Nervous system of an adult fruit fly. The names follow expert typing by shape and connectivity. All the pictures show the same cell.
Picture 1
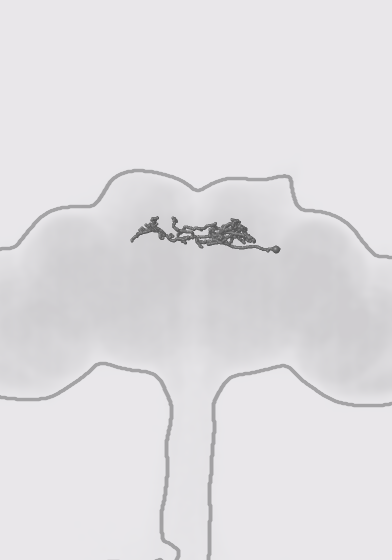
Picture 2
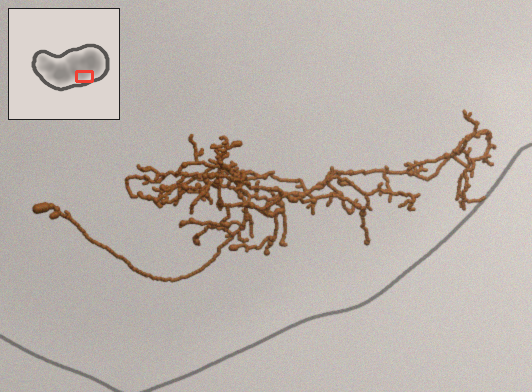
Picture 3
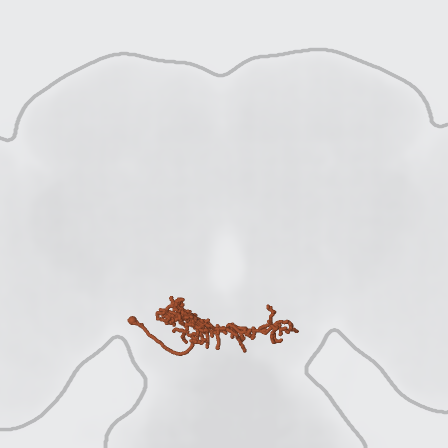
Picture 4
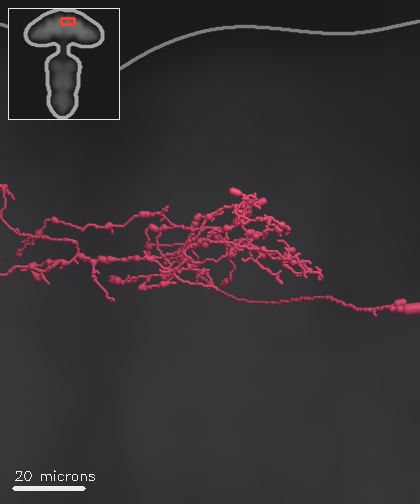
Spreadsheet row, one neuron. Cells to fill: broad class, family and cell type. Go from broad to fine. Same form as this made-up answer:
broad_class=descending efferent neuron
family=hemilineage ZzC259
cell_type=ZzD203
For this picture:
broad_class=central-brain intrinsic neuron
family=hemilineage MD_SA1
cell_type=GNG271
